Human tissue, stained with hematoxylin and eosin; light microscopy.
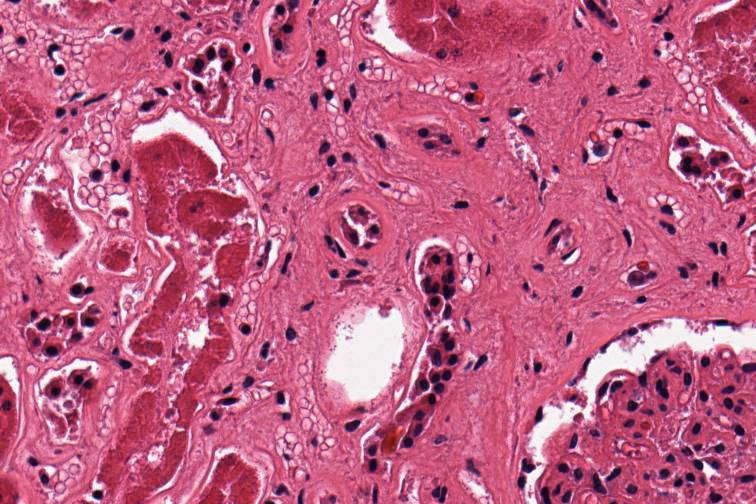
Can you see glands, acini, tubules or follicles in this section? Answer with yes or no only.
Yes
